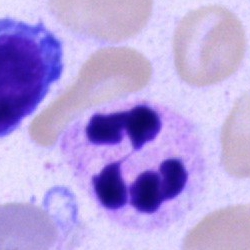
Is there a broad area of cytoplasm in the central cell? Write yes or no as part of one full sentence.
Yes, its nucleus is set within plentiful cytoplasm.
